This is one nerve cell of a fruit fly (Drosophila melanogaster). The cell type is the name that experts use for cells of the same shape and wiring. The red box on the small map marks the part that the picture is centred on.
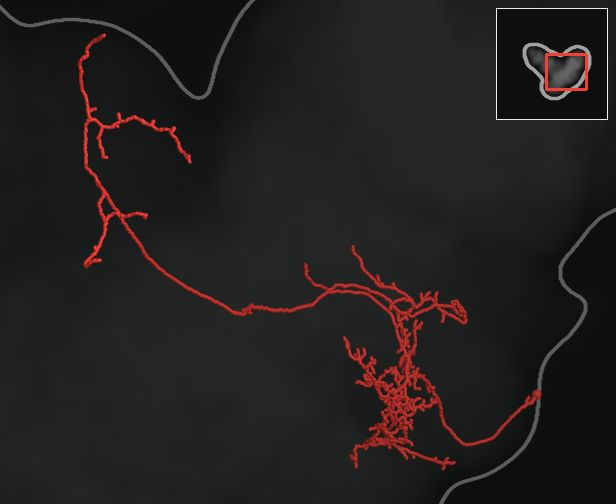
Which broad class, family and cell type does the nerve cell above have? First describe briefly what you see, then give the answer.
The cell body is at the lower right of the picture. Dozens of branch ends can be seen. This is a descending neuron. Its family is hemilineage MX12. Its cell type is DNge019.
